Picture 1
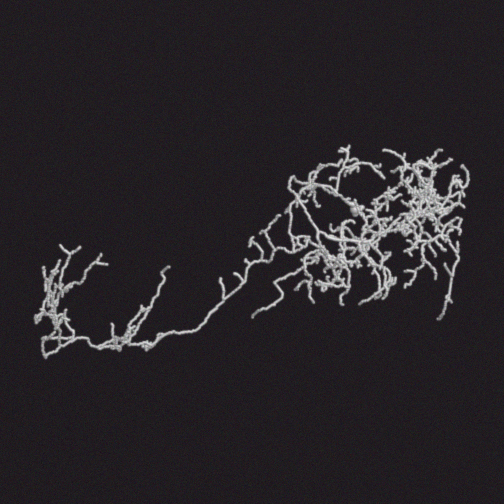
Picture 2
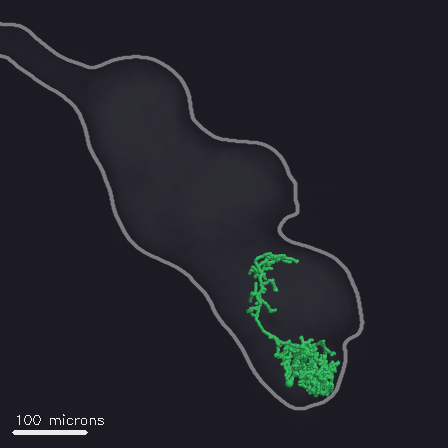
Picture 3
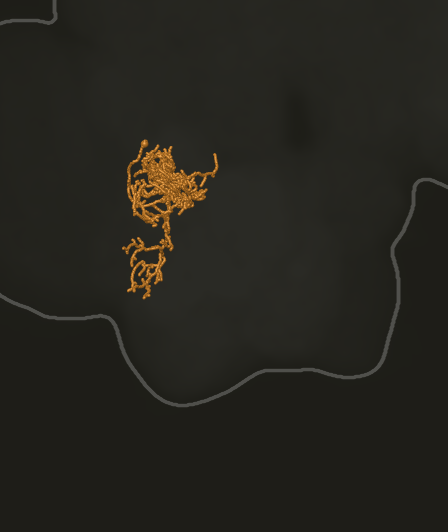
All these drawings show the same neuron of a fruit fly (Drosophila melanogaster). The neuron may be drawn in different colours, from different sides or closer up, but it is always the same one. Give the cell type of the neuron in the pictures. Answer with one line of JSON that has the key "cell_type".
{"cell_type": "INXXX269"}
